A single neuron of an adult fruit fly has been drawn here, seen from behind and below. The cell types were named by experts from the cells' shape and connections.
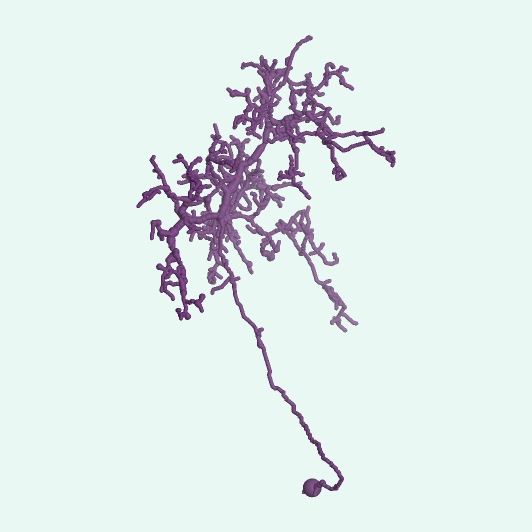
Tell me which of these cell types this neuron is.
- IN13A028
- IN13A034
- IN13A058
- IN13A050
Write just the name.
IN13A034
